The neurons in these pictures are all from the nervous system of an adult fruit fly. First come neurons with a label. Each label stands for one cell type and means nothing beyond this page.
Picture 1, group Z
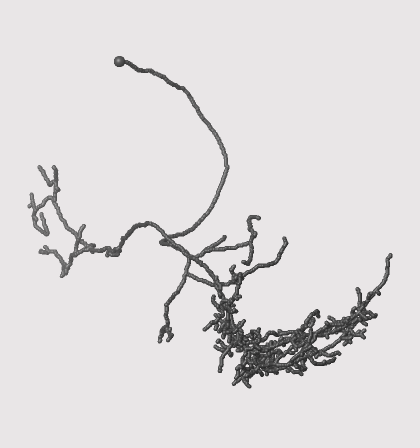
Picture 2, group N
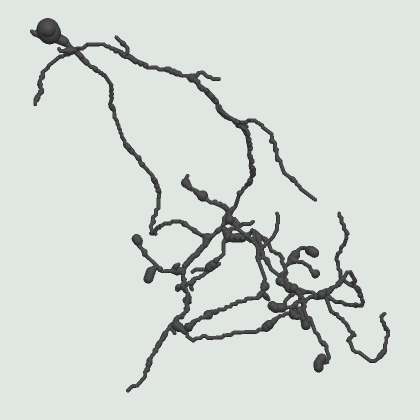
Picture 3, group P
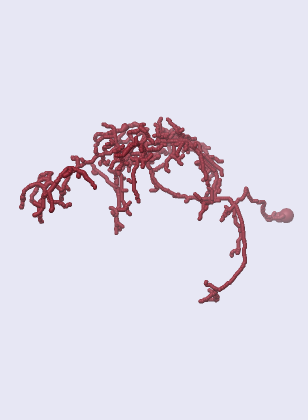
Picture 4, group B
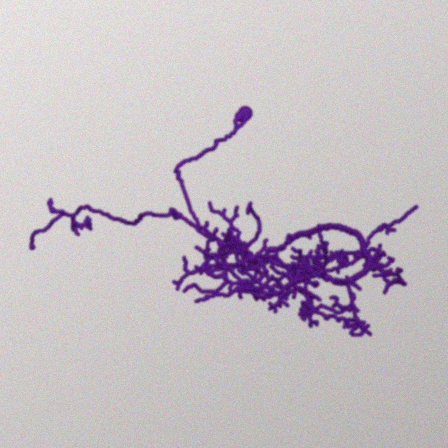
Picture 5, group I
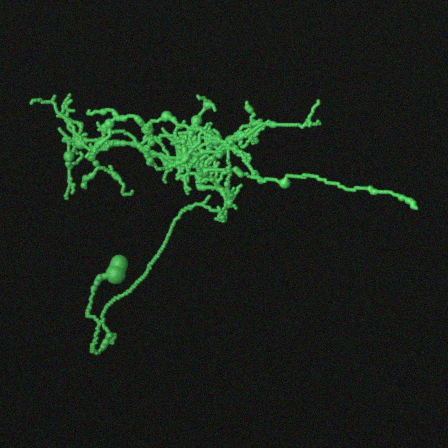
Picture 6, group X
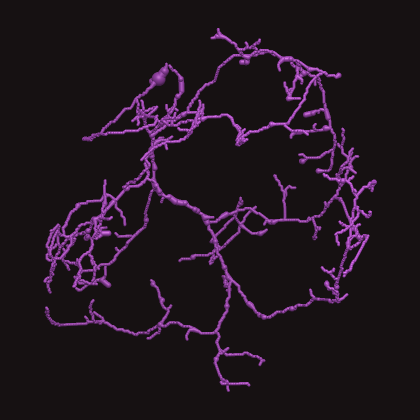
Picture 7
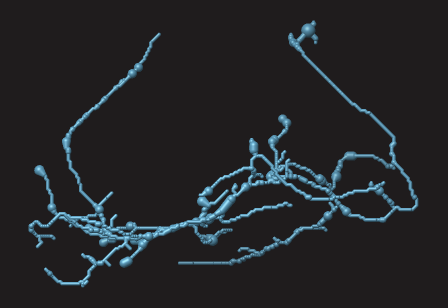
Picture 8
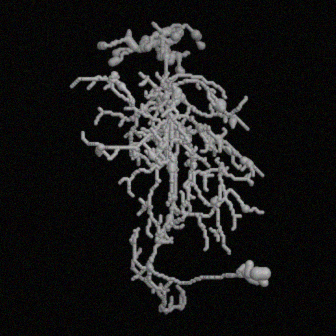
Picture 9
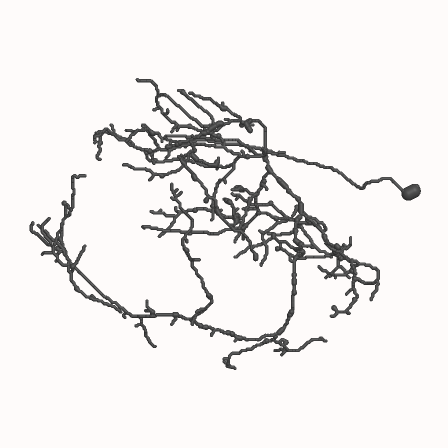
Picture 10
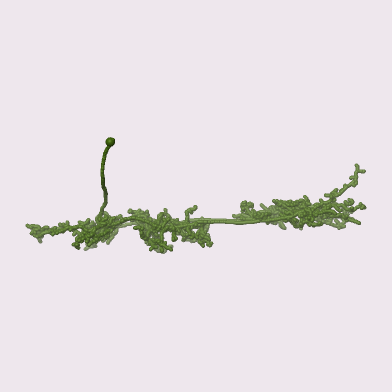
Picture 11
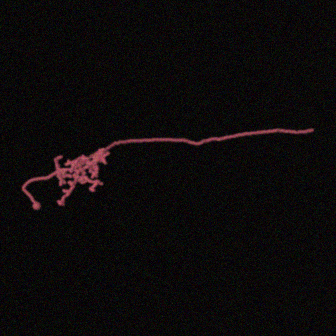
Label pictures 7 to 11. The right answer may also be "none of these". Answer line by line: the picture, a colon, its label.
7: group N
8: group P
9: group X
10: group B
11: group I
